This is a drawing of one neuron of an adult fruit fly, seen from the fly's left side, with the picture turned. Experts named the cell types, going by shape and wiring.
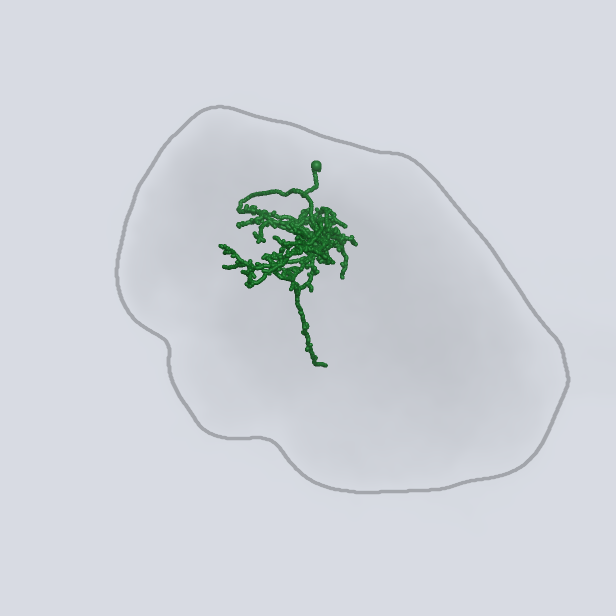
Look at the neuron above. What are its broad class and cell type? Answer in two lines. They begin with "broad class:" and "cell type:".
broad class: central-brain intrinsic neuron
cell type: CL151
